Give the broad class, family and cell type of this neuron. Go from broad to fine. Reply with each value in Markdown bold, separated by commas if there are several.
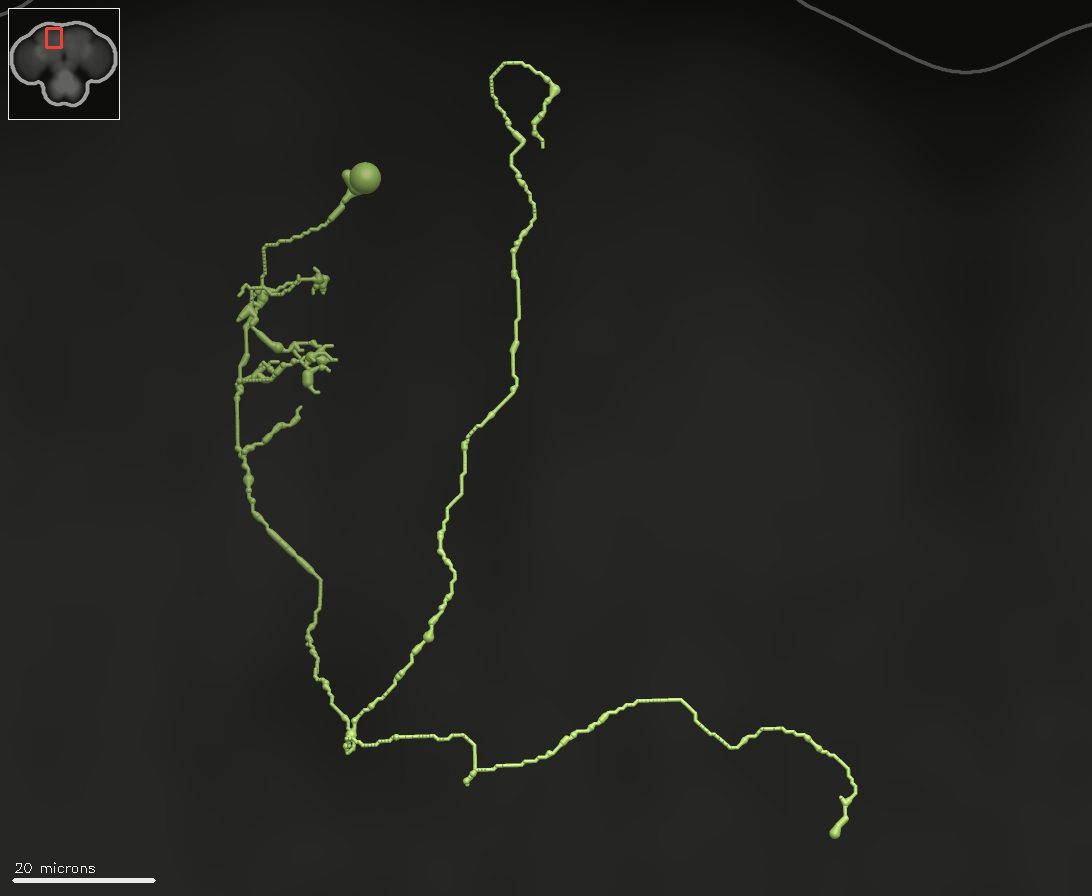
**central-brain intrinsic neuron**, **class Kenyon Cell**, **KCab-m**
